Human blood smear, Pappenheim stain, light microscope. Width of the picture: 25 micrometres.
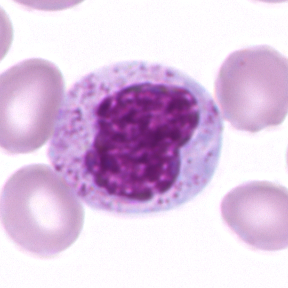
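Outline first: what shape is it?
Round to slightly oval, and smooth.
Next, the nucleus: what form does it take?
A single large mass with an irregular, indented outline; its chromatin is coarse and clumped, with paler gaps between dark patches.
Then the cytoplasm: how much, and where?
A moderate rim of pale grey-blue surrounds the nucleus, widest on the left.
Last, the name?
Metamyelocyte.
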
